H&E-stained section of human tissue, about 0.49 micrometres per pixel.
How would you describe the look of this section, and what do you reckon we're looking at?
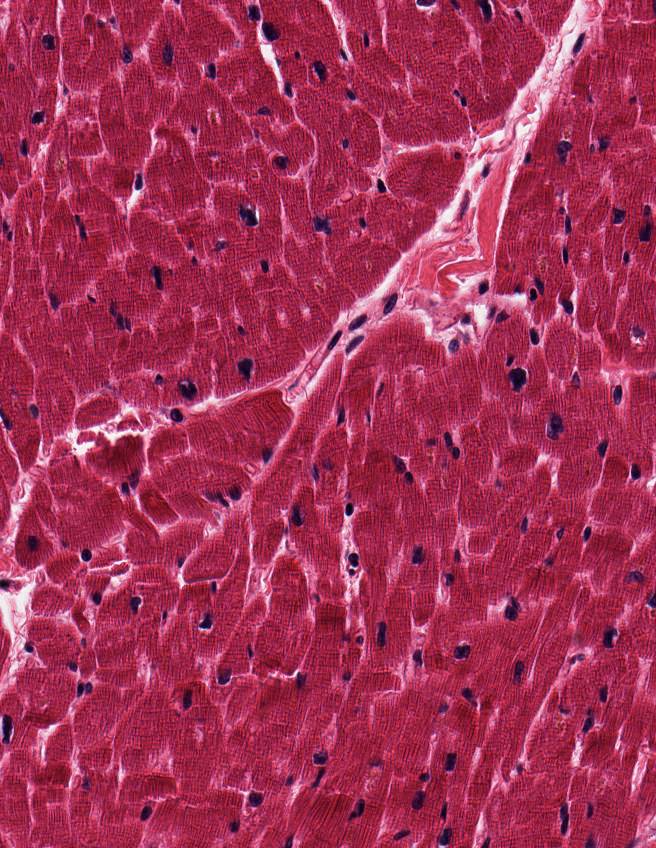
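Closely packed, eosin-pink striated muscle fibres fill almost the whole field. Fine cross-striations run across their pink cytoplasm. The fibres branch and join their neighbours, forming an interlacing network. Between most fibres lies only scant, delicate interstitial tissue with occasional small dark nuclei. The tissue shown is left ventricle of the heart.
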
